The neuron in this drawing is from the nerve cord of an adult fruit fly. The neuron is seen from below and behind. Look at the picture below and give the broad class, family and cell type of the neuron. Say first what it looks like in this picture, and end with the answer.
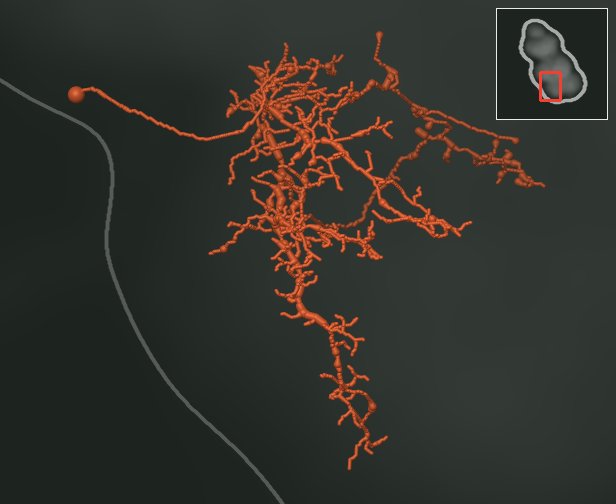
As drawn here it is about as wide as it is tall. Its broad class is nerve-cord intrinsic neuron. The family is hemilineage 03A. The cell type is IN03A080.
